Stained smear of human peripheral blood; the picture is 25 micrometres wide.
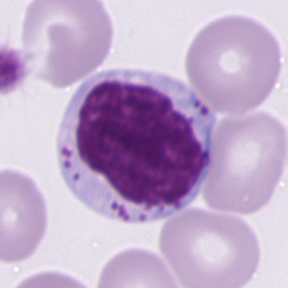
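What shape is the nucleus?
One oval mass without lobes, about 13 by 10 micrometres, taking up about 60% of the cell's area.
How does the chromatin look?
Dark purple and coarsely clumped, with small paler patches between the clumps.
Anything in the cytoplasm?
It's pale blue, widest at the lower left, and holds a few coarse reddish-purple granules, mostly along the lower and left edges.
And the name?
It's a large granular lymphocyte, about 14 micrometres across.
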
